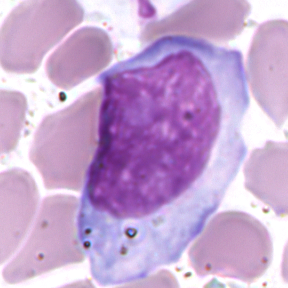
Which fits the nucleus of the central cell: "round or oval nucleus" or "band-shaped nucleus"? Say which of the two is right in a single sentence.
The cell carries one compact nucleus of round or oval shape.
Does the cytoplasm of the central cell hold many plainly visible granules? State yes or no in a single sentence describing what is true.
No, there are no visible granules in its cytoplasm.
